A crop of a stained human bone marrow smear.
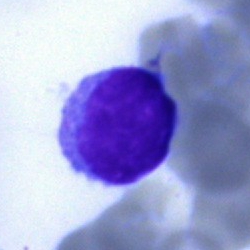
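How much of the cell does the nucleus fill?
Most; the chromatin is dense and deep purple, with only faint paler streaks.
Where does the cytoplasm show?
As a scant rim along the left edge, paler blue-violet than the nucleus.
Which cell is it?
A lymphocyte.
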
